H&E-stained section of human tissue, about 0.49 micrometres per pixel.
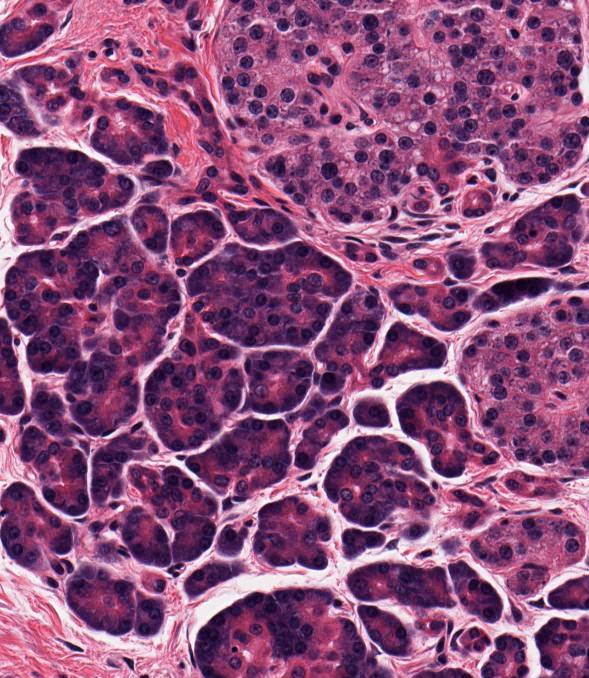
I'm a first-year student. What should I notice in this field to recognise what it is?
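Answer: exocrine pancreas. Closely packed rounded groups of darkly stained cells, parted by thin pale spaces, fill most of the left and lower field. Their cytoplasm is deep purple toward the outer edge and pinker toward the centre, and their round nuclei lie toward the outer edge.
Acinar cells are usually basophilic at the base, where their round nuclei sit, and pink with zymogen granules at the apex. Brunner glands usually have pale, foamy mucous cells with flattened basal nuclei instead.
Pale nests hold cells with small round evenly spaced nuclei in pale cytoplasm.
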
